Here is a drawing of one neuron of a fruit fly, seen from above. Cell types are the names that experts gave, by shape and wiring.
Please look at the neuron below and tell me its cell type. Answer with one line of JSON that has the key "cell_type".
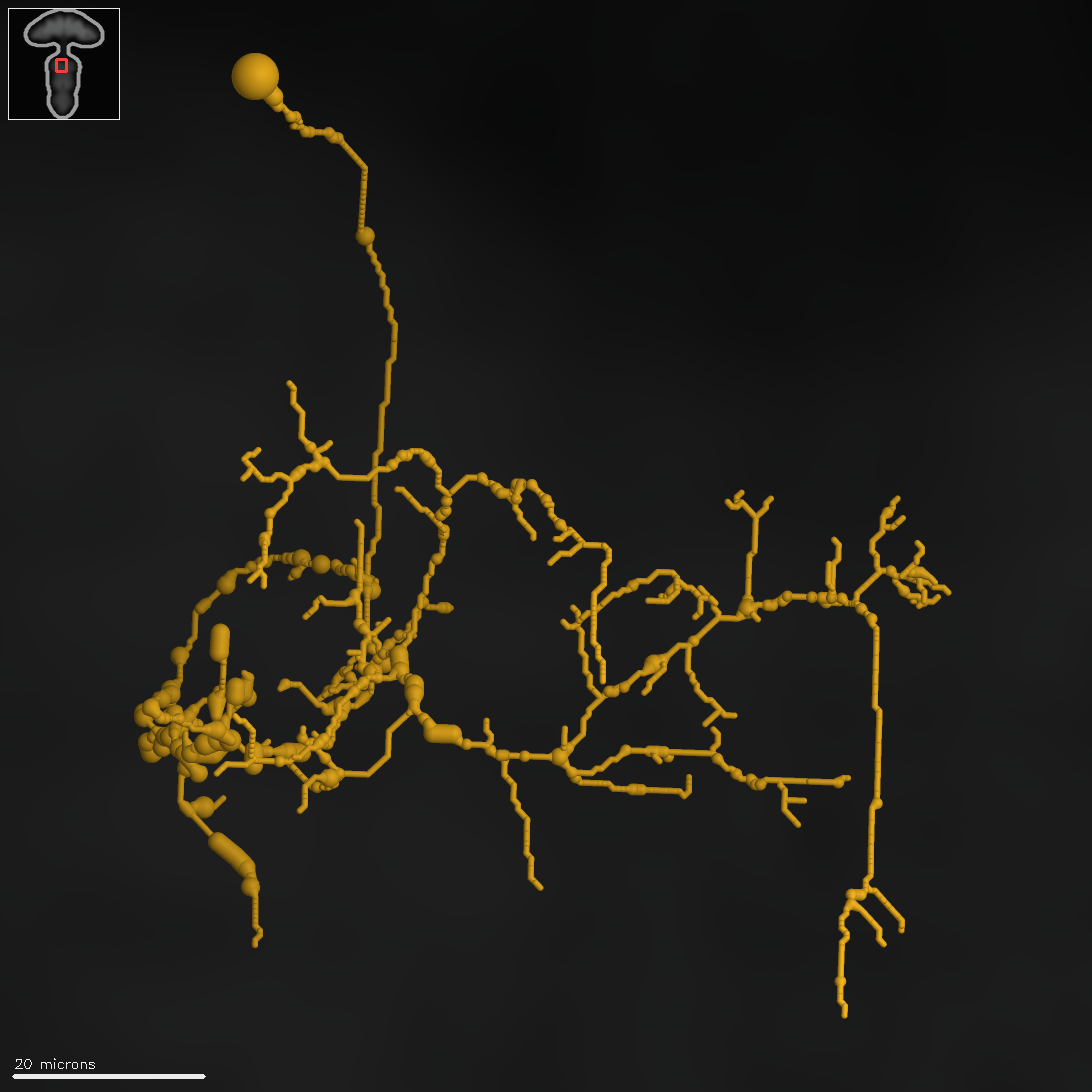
{"cell_type": "IN09A054"}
